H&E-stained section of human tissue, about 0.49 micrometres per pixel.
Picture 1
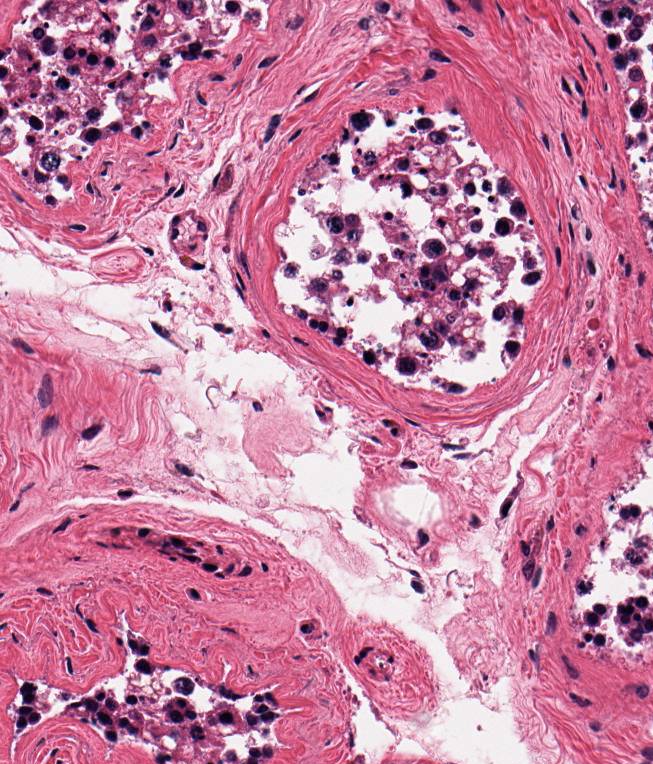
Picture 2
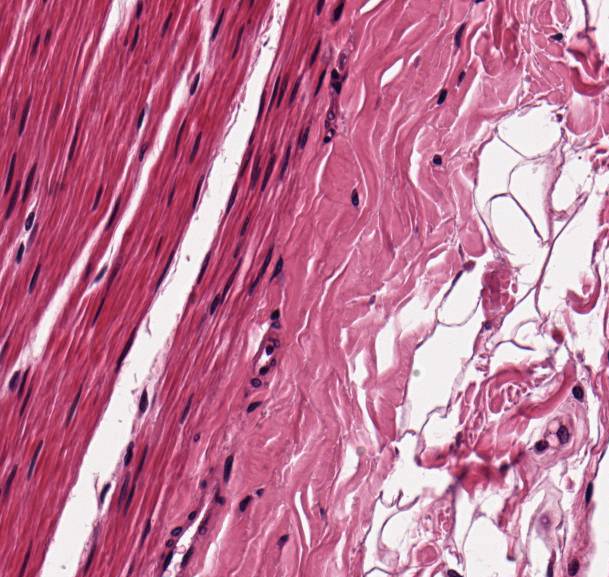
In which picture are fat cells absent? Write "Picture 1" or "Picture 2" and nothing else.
Picture 1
